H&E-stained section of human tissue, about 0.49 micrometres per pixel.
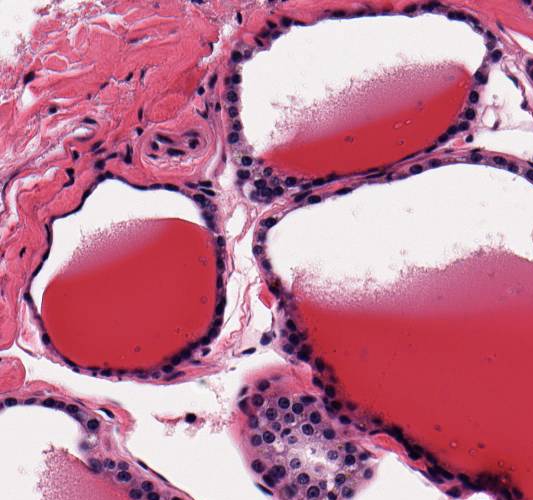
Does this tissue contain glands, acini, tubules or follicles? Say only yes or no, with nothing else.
Yes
